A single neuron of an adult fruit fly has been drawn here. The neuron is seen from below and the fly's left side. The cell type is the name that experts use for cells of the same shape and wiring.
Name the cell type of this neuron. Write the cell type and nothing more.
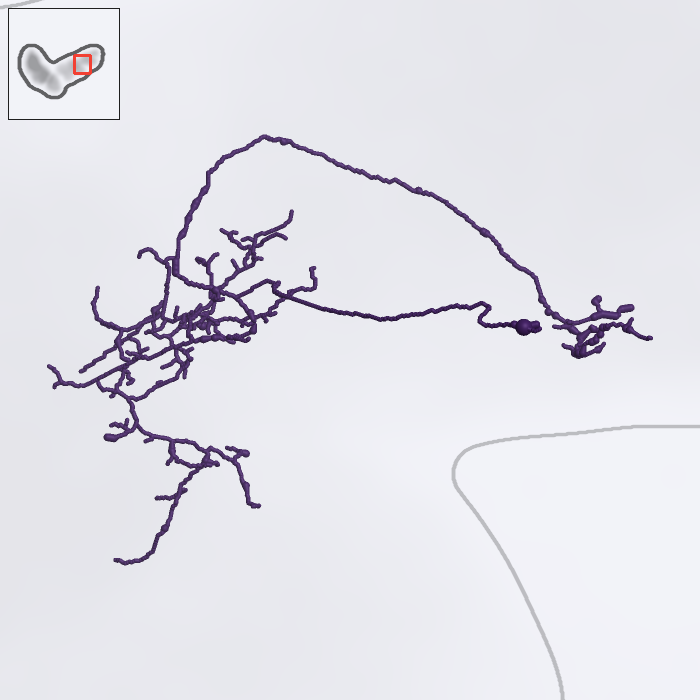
IN02A035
